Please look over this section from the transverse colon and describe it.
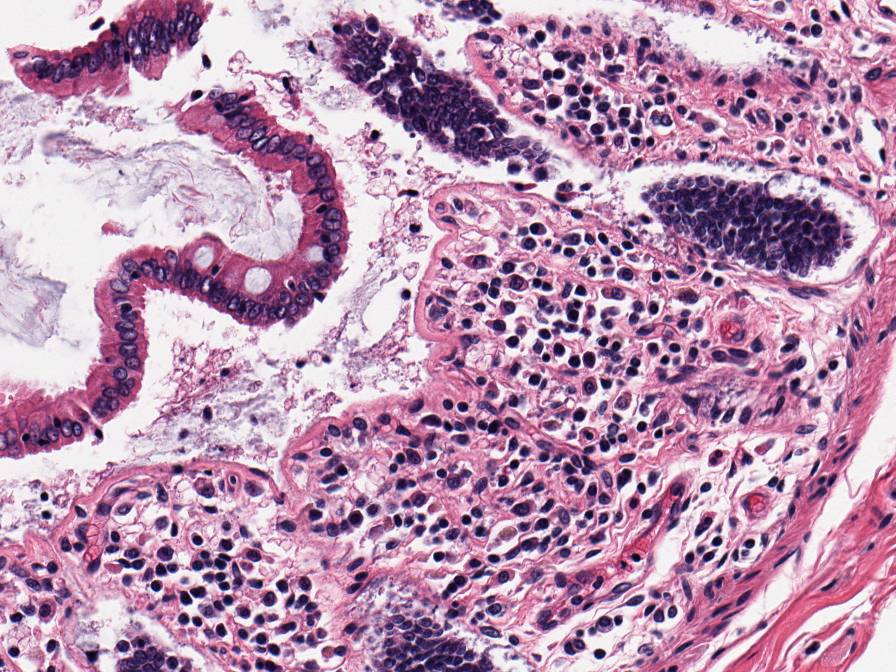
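Epithelium, upper left: folded tall columnar strip, pink cytoplasm, nuclei in a row toward cell bases; a few goblet cells with clear round vacuoles in the lower bend. Stroma, centre: loose, crowded with small round cells with dark round nuclei.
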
